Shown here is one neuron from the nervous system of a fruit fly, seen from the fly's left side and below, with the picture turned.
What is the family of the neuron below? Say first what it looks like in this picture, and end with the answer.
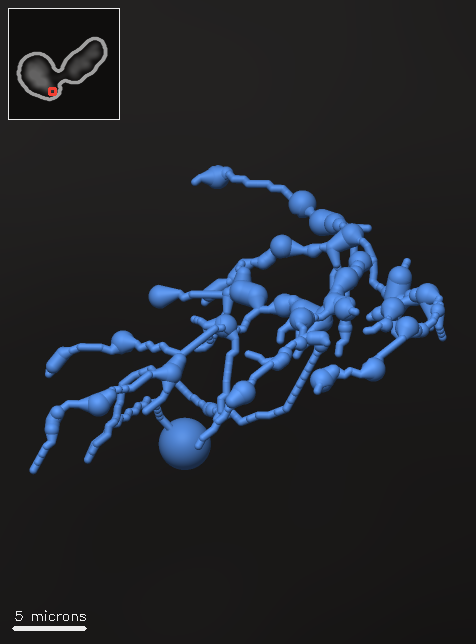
From left to right in the picture it spans about 30 microns. As drawn here it is wider than it is tall. Its broad class is optic-lobe intrinsic neuron. Its family is Dm.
